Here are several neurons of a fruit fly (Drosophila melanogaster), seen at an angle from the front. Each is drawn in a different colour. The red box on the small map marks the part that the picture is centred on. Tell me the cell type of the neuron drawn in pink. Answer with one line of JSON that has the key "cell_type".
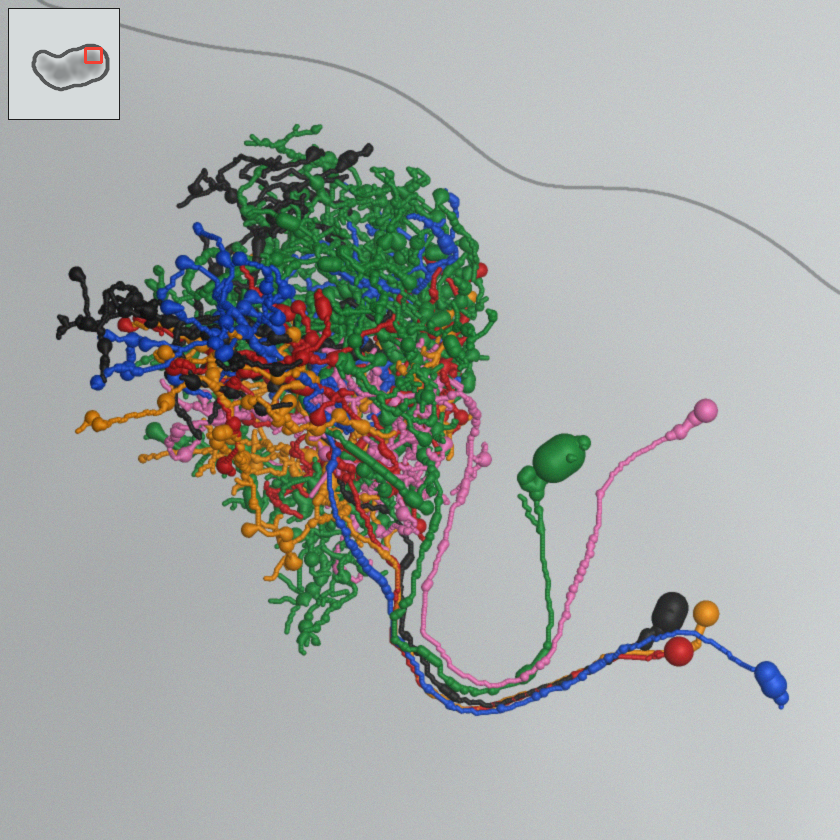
{"cell_type": "CB2678"}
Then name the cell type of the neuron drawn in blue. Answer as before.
{"cell_type": "CB3762"}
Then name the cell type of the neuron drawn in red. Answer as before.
{"cell_type": "LHAV2k12_a"}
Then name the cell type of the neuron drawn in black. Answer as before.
{"cell_type": "LHAV2k1"}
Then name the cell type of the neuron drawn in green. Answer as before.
{"cell_type": "LHAV4a2"}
